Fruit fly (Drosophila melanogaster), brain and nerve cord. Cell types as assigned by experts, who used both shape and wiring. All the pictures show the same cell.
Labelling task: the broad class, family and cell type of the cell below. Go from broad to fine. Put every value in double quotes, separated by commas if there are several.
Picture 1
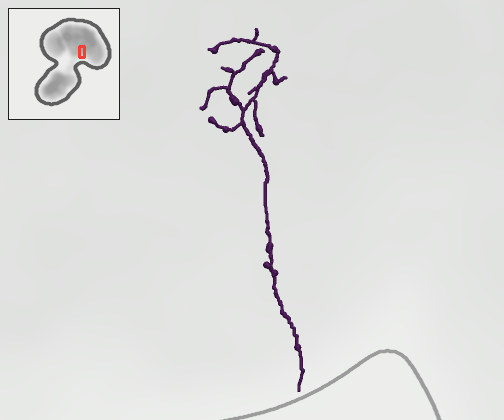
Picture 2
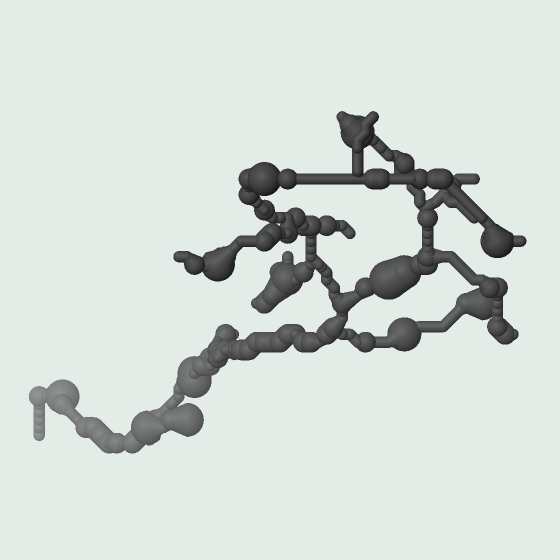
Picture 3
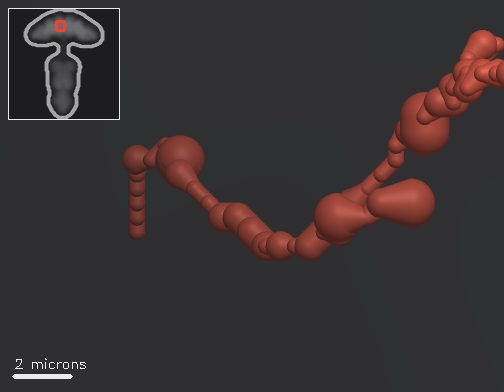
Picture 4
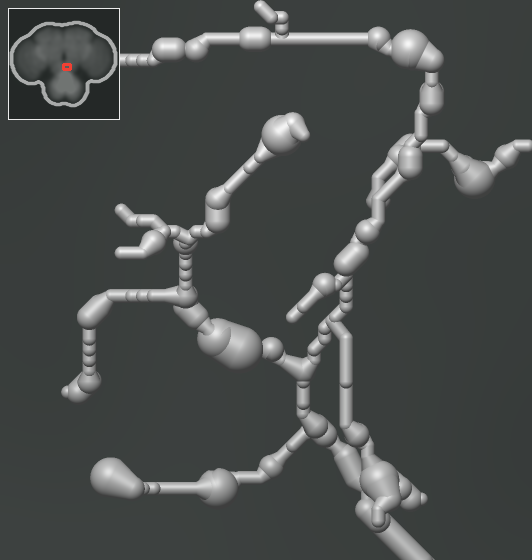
"sensory neuron entering the brain", "class gustatory", "LB3a"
